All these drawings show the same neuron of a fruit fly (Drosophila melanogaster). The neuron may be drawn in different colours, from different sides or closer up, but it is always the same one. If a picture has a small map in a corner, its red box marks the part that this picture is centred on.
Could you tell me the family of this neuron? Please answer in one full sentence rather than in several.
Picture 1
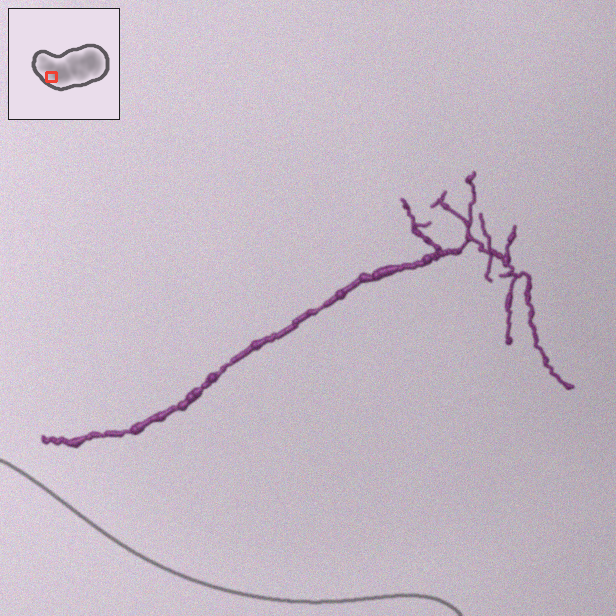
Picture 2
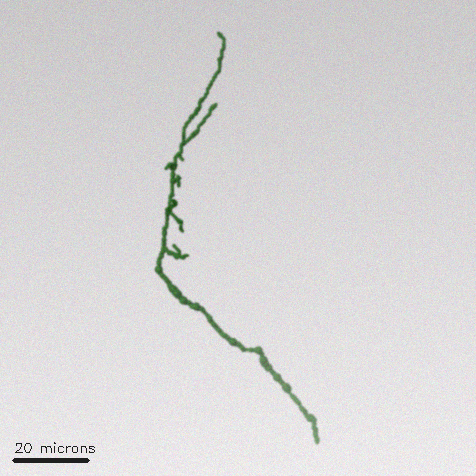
The family designation of this neuron is class mechanosensory tactile.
